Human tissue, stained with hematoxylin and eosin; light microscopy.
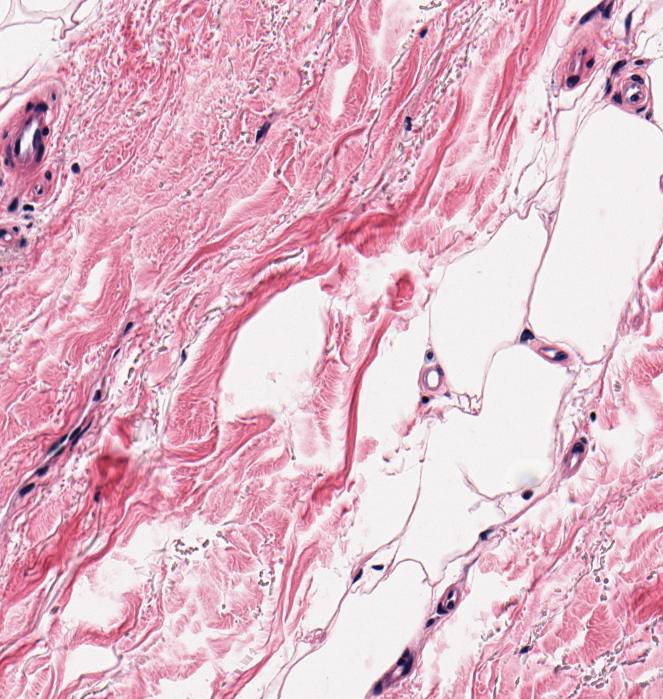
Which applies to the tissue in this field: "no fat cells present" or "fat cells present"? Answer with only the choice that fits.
Fat cells present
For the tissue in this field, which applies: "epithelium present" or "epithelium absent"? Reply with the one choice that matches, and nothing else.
Epithelium absent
